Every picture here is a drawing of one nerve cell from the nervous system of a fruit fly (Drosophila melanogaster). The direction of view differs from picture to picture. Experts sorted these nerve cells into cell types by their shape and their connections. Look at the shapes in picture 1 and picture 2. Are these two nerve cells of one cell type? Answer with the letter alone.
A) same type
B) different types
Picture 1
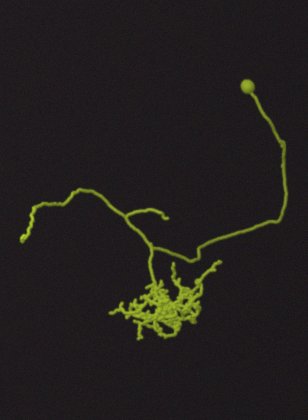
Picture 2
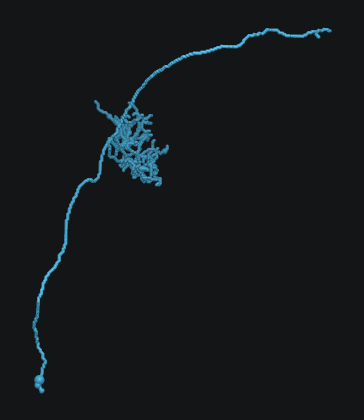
A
